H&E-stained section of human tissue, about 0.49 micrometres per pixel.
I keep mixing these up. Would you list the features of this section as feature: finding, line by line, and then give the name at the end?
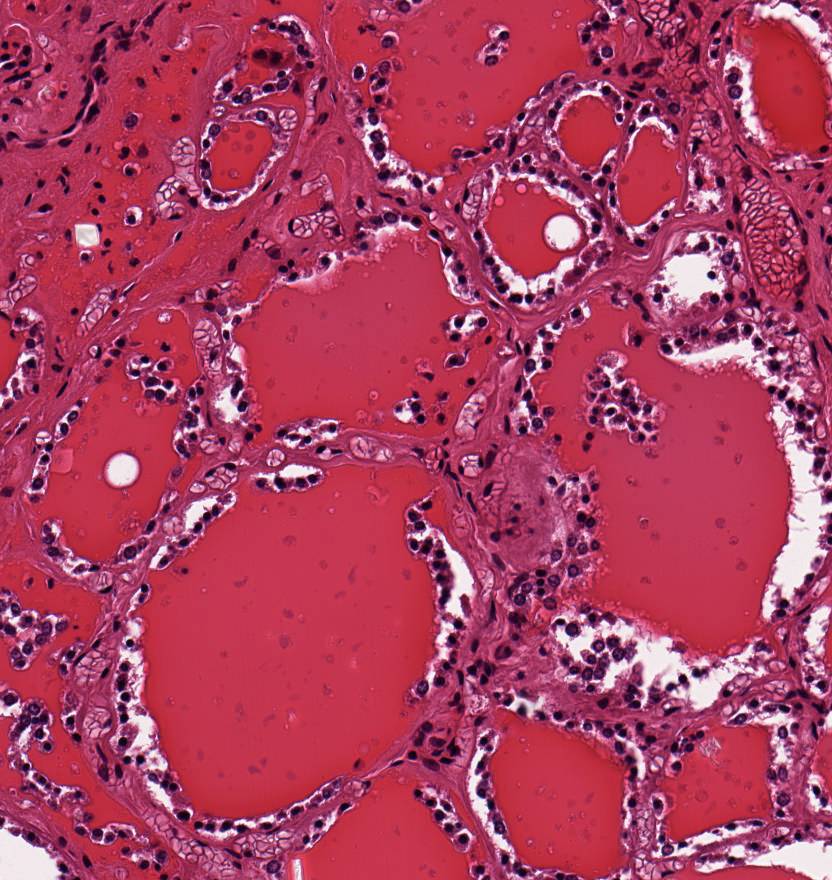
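Architecture: many rounded to irregular spaces of widely varying size
Partitions: thin, made of cells and stroma
Contents: homogeneous, bright pink-red material
Lining: mostly a single layer of flattened to cuboidal cells with small, round, dark nuclei
Partition nests: small, clear cytoplasm, sharp cell borders, clearest at upper right
Name: thyroid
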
